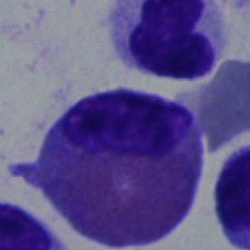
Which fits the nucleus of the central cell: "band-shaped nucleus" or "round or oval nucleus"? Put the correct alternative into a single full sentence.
The nucleus takes the form of one compact round or oval mass.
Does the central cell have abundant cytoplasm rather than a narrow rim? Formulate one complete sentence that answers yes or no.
Yes, there is abundant cytoplasm in this cell.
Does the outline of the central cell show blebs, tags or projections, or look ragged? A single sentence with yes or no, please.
Yes, the cell does have a ragged or frayed edge, or projections, blebs or tags.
